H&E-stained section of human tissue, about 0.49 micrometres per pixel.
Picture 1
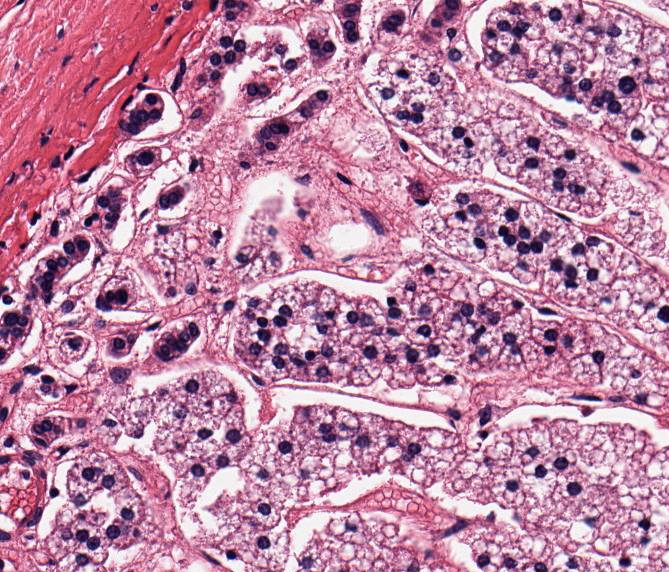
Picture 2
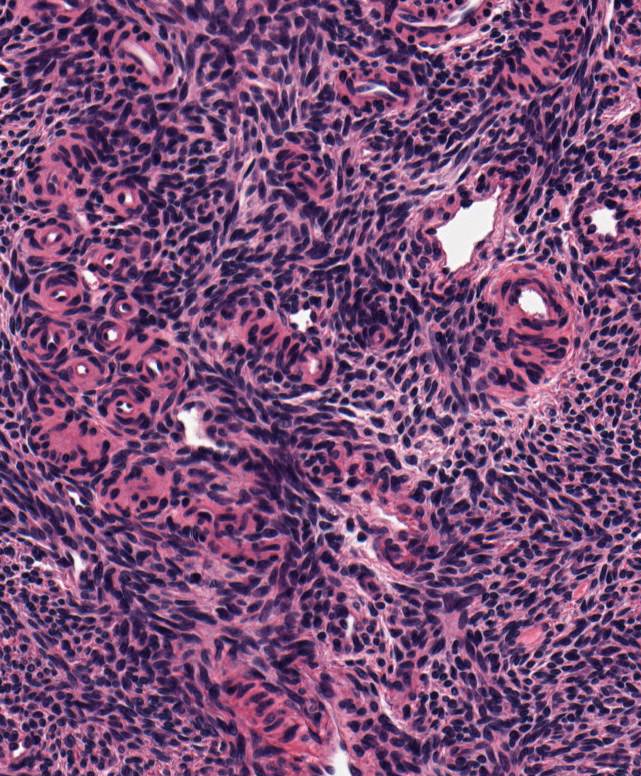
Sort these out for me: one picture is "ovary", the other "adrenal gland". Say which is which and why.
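The answer: picture 1 is the adrenal gland and picture 2 the ovary. In picture 1 most cells have pale, finely vacuolated, foamy cytoplasm with small, round, darkly stained nuclei. A band of dense, bright pink fibrous tissue with sparse elongated nuclei crosses the upper left corner; near it, on the left, small clusters of cells have denser pink cytoplasm and more crowded nuclei than the foamy cells. Picture 2 is densely packed cells throughout, without broad areas of loose stroma, most having dark oval to spindle-shaped nuclei and scant cytoplasm. In its upper left, small rounded whorls of cells with pink cytoplasm cluster together, many arranged concentrically around a small empty central space.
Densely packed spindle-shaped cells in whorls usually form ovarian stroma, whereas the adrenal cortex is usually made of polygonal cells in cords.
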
